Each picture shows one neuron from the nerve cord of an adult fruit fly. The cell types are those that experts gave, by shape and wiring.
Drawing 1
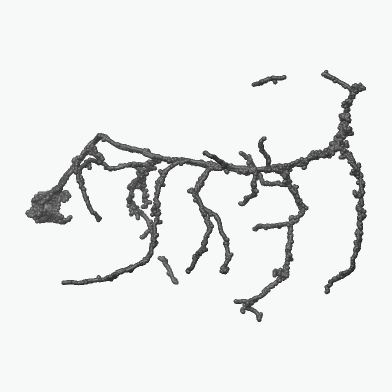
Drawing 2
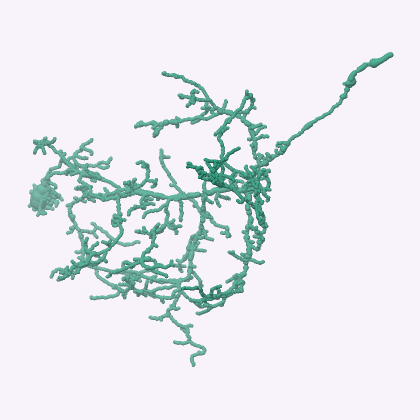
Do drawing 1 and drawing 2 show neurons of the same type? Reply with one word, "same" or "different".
same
